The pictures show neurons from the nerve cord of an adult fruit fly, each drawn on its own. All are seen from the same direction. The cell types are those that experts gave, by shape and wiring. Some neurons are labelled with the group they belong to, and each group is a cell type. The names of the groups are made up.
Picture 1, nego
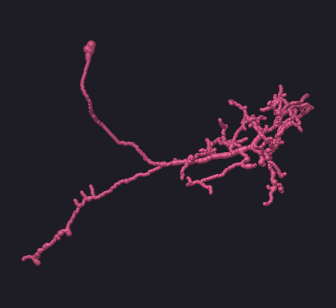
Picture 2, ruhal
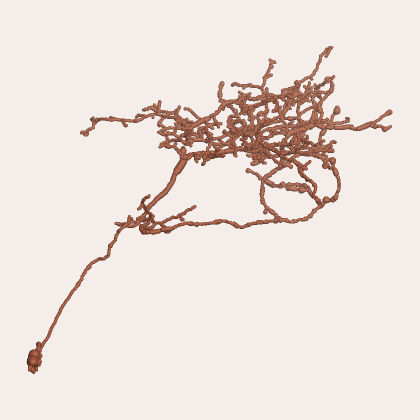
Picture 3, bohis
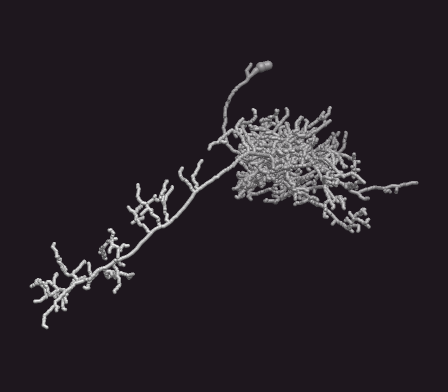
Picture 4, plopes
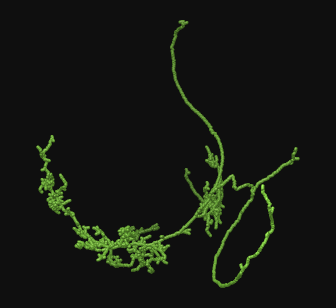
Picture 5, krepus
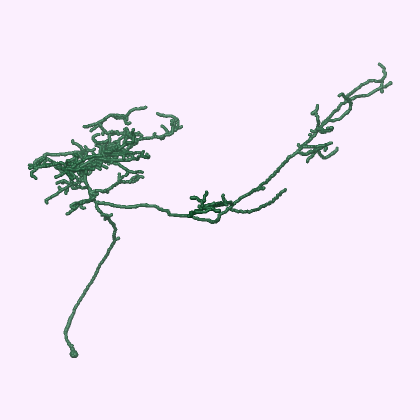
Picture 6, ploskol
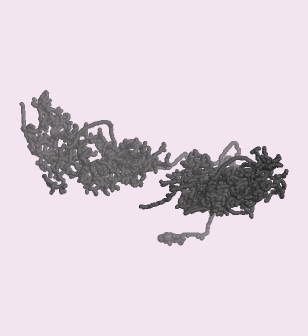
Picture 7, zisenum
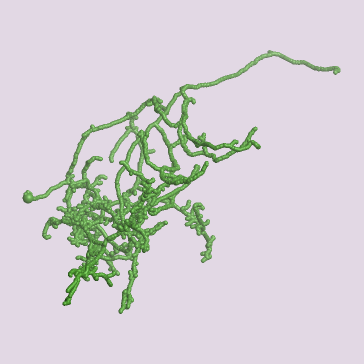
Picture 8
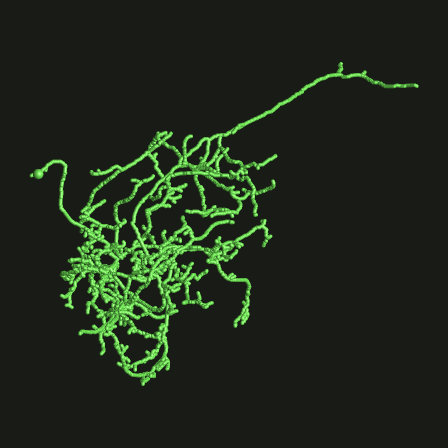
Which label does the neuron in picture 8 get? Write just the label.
zisenum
